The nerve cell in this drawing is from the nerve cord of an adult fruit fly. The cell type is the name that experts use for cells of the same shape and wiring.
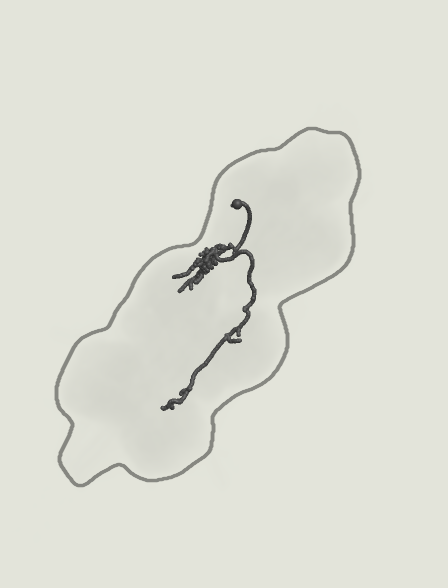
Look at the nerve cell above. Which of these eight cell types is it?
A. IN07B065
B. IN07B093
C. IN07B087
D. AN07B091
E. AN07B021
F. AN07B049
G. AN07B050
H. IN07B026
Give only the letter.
C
